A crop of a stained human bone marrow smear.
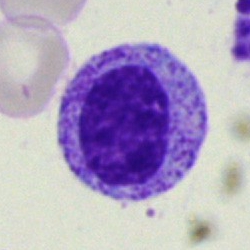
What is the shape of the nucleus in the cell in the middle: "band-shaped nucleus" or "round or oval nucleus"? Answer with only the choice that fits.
Round or oval nucleus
